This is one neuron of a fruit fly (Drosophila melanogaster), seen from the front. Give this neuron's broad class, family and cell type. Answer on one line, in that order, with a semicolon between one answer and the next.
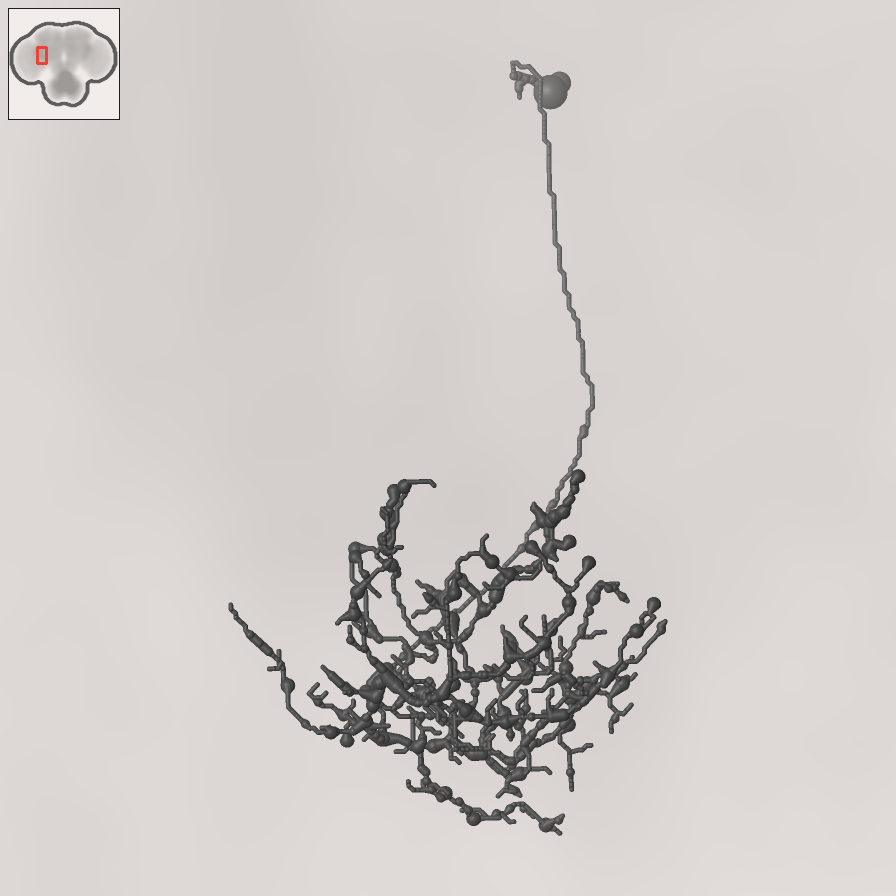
central-brain intrinsic neuron; hemilineage VLPp1; AVLP548_c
